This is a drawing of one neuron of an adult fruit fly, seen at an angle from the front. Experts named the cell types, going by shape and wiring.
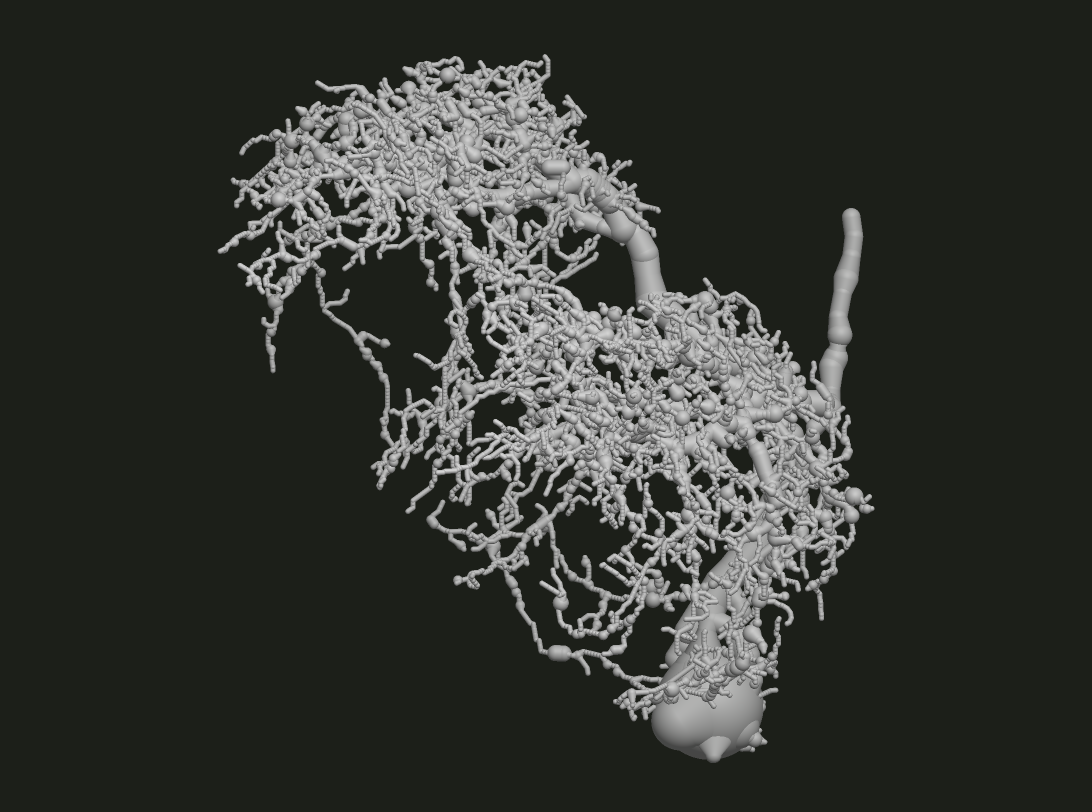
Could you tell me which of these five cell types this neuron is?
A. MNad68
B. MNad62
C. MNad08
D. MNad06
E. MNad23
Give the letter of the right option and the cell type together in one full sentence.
The cell type that the neuron has is MNad68, option A.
